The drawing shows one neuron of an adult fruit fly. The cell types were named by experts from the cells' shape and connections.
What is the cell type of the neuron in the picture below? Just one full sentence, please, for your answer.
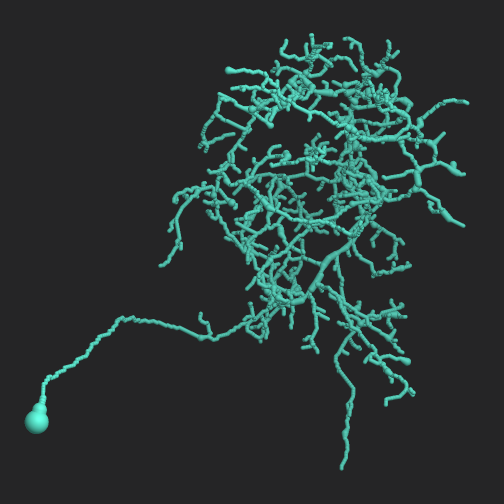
As for cell type, this neuron is AVLP329.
